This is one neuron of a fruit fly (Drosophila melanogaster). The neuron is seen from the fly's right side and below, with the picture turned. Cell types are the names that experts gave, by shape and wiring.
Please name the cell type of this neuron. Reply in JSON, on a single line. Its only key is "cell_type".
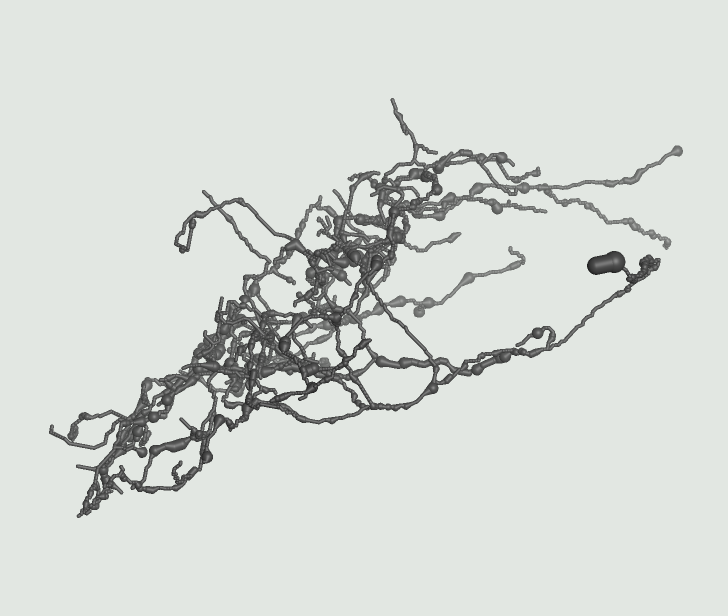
{"cell_type": "Li19"}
